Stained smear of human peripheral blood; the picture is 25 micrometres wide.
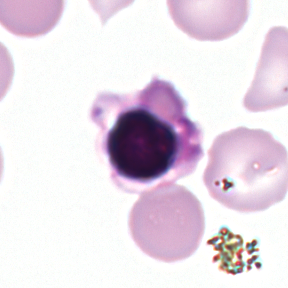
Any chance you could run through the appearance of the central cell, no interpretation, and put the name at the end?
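Notice the ragged, irregular outline with its uneven bulges. The nucleus is very dark purple and dense, and the pale pinkish-lilac cytoplasm spreads widest above and to the right of it. That's a normoblast.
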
